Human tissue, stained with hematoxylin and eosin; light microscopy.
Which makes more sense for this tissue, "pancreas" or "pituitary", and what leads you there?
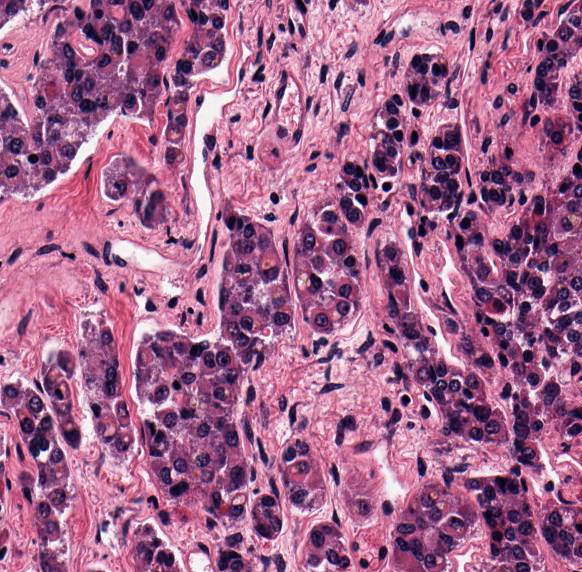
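This is pituitary. First, epithelioid cells lie in nests and cords across the field, separated by bands of pink collagenous stroma.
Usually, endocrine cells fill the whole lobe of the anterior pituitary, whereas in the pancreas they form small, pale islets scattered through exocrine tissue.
Spread across the field rather than in small scattered islets, the nests fit pituitary. Otherwise, the nested cells have mostly round to oval nuclei and moderate granular purplish-pink cytoplasm, and pack most closely along the right side.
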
